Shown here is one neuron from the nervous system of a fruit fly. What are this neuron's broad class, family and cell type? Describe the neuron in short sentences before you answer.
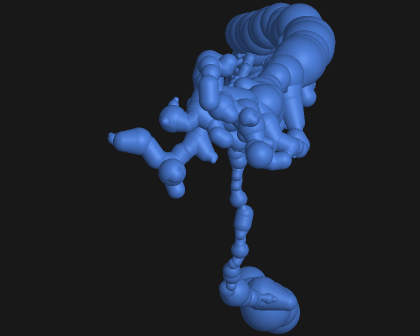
As drawn here it is taller than it is wide. This is a visual projection neuron. The family is OCG. The cell type is OCG01a.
